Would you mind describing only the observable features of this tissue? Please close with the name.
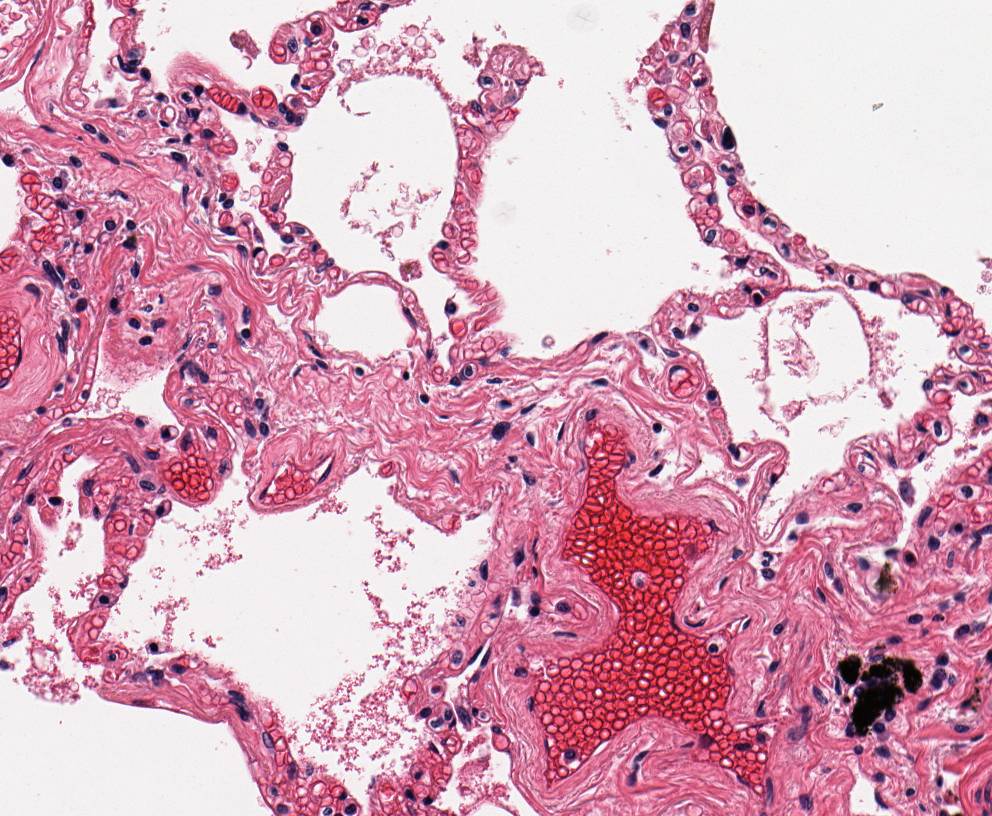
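Large irregular empty spaces fill the field, divided by thin walls; a thicker band of pink fibrous tissue crosses the middle. Small capillaries crowded with red blood cells run within the thin walls. In the lower centre, a larger vessel has an irregular, branching lumen densely packed with red blood cells. The thickened tissue consists of wavy pink collagen fibres with scattered spindle-shaped nuclei. This is lung.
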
